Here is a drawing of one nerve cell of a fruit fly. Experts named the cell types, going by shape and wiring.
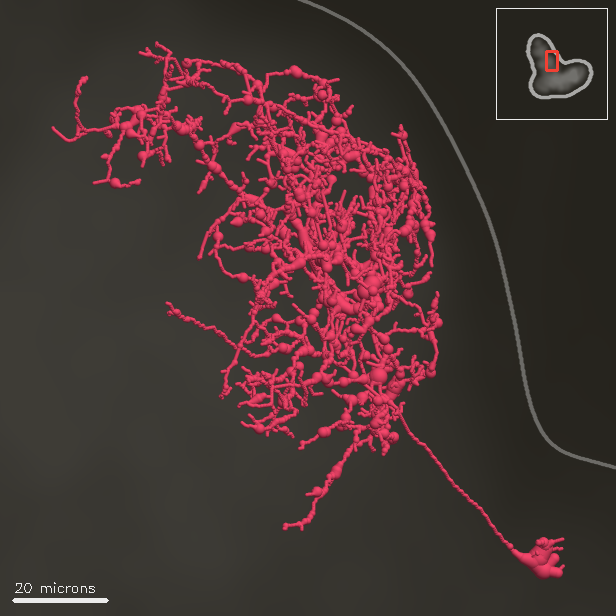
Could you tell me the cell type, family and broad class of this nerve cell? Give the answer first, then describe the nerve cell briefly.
It is of cell type IN16B036. Its family is hemilineage 16B. It is a nerve-cord intrinsic neuron. The cell body is at the lower right of the picture. By the scale bar it is about 120 microns tall in this view. More than a hundred branch ends can be seen.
